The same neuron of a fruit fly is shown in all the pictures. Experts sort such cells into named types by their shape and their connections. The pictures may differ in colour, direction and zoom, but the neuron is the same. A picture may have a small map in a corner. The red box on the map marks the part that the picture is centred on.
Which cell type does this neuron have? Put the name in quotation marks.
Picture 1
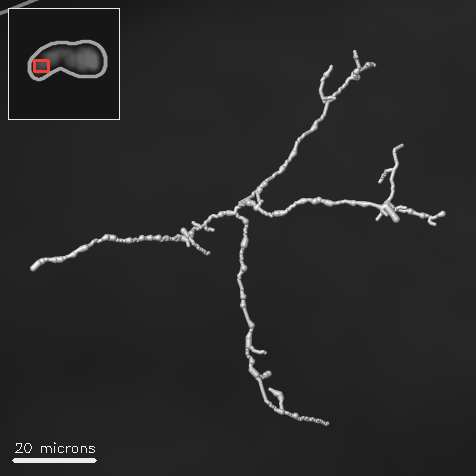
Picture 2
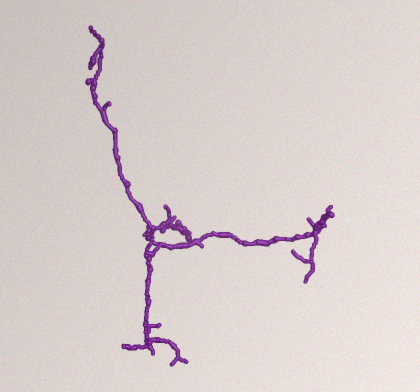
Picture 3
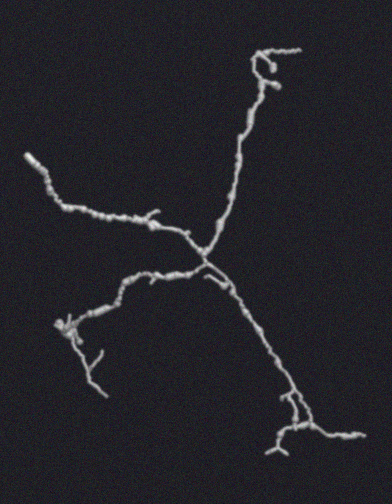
"SNpp50"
